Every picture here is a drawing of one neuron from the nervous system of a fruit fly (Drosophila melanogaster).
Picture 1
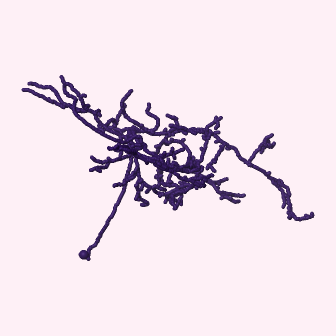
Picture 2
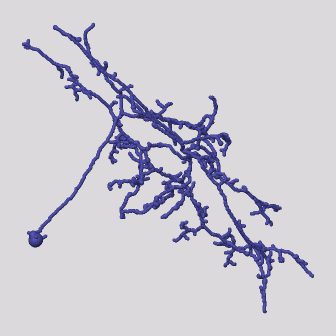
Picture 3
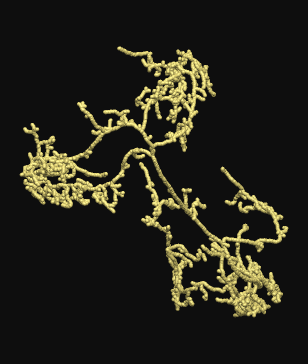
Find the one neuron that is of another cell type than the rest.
3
